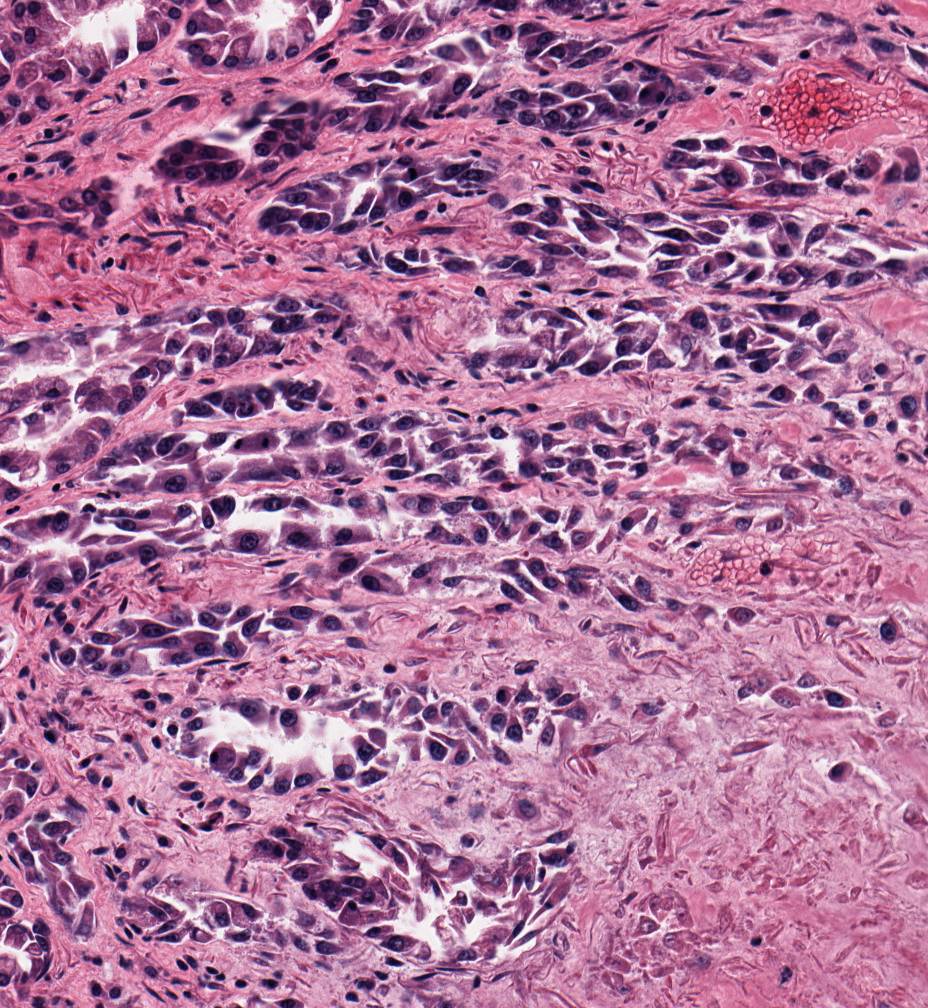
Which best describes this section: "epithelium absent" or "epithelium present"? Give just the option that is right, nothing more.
Epithelium present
